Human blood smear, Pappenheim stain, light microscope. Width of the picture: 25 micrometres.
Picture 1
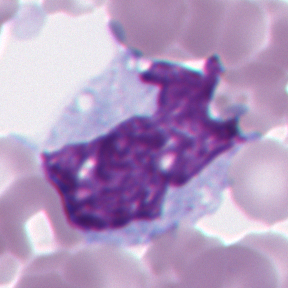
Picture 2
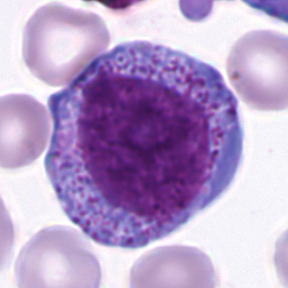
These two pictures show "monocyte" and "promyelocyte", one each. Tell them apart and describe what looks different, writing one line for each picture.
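Picture 1 is a monocyte. The cytoplasm shows no distinct granules.
Picture 2 is a promyelocyte. The cytoplasm holds numerous purple-red granules.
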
